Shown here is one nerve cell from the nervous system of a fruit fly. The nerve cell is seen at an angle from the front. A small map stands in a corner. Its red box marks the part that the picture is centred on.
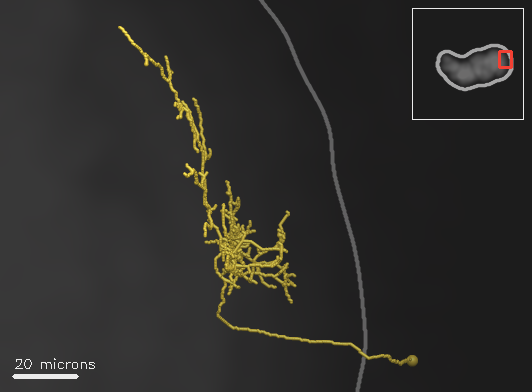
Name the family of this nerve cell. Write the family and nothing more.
Cm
